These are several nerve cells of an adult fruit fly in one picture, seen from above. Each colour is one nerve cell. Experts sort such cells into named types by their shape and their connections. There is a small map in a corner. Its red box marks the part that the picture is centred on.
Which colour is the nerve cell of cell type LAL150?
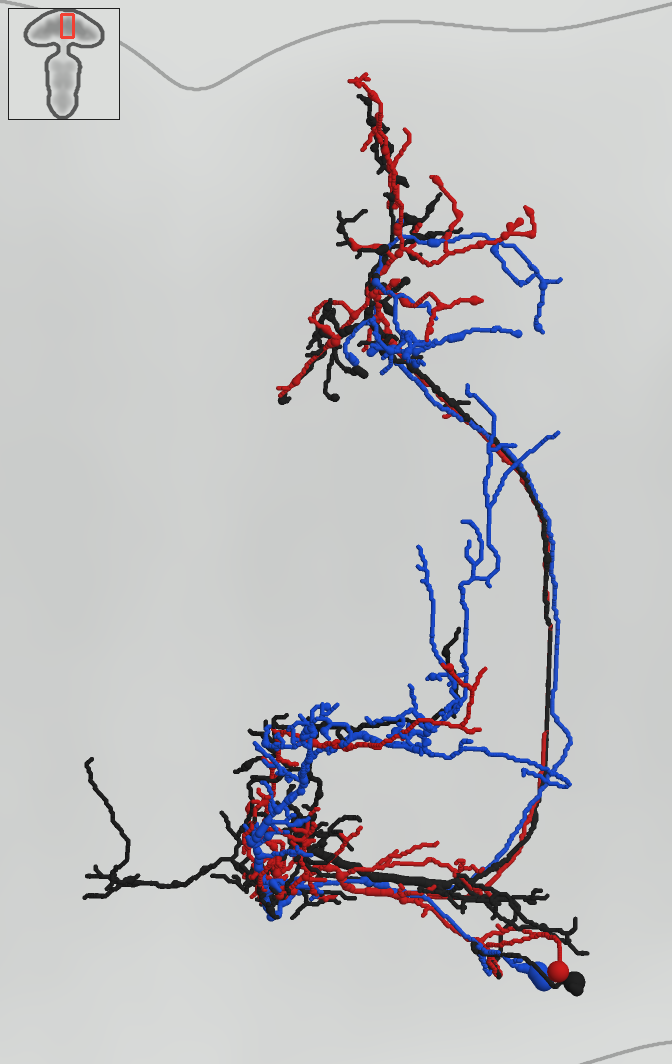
red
